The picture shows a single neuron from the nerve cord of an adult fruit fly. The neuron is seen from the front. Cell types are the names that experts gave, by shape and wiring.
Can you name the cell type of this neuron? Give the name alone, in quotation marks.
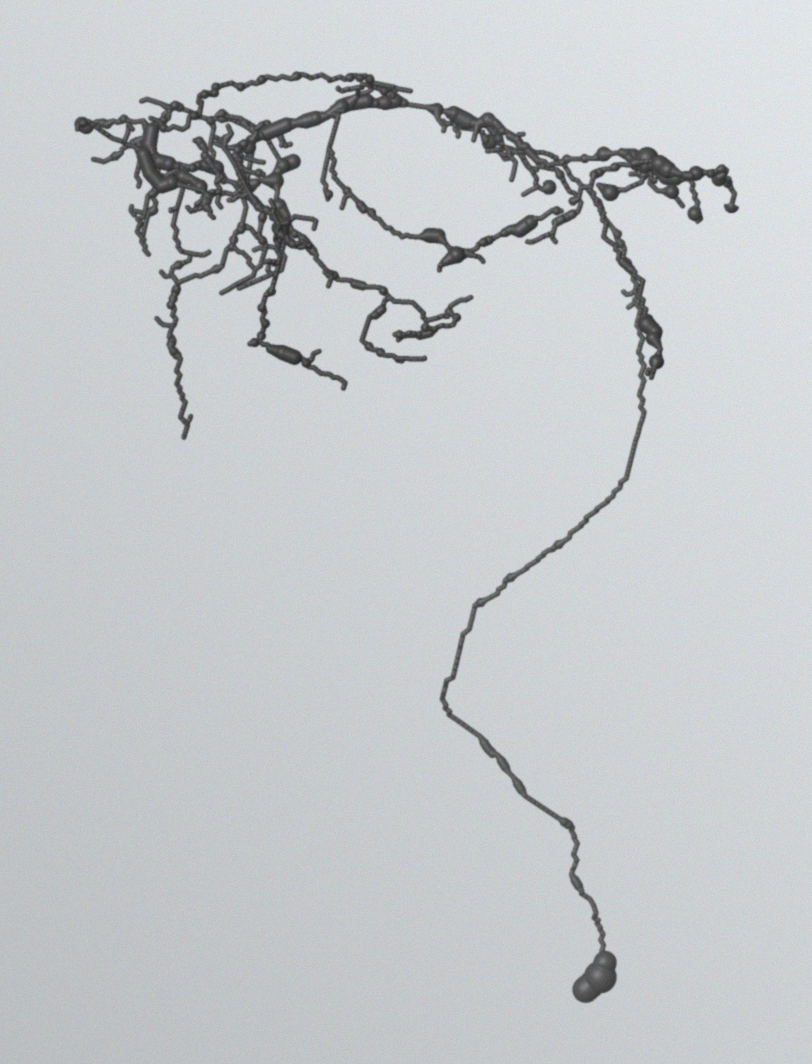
"IN03B074"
